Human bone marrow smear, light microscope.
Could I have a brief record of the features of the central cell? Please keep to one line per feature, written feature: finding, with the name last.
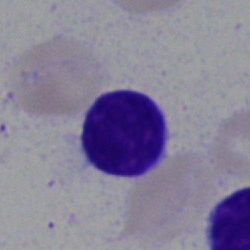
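Outline: just round.
Nucleus: takes up nearly the whole cell.
Cytoplasm: a thin rim at most, barely visible.
Chromatin: deep purple, dense-looking.
Name: lymphocyte.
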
